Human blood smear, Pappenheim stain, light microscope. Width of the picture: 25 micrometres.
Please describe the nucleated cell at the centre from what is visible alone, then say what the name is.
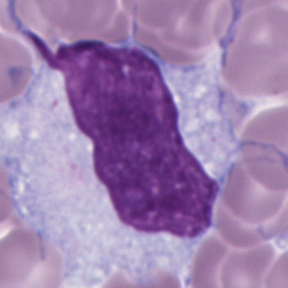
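Nucleus elongated and irregular, lying diagonally from upper left to lower right, narrowing to a tapering tail at its upper-left end. Cytoplasm abundant, pale blue-grey, with a few fine reddish granules scattered in it. Cell: monocyte.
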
